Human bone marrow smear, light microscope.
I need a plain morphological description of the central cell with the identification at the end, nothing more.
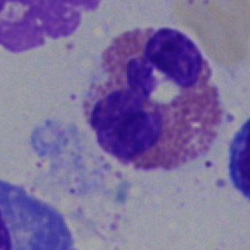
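The outline is roughly round. The nucleus is split into separate lobes, the large ones lying at the upper right and lower left. Between the lobes, near the centre of the cell, is a small pale gap. No nucleoli can be seen. The cell is an eosinophil.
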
